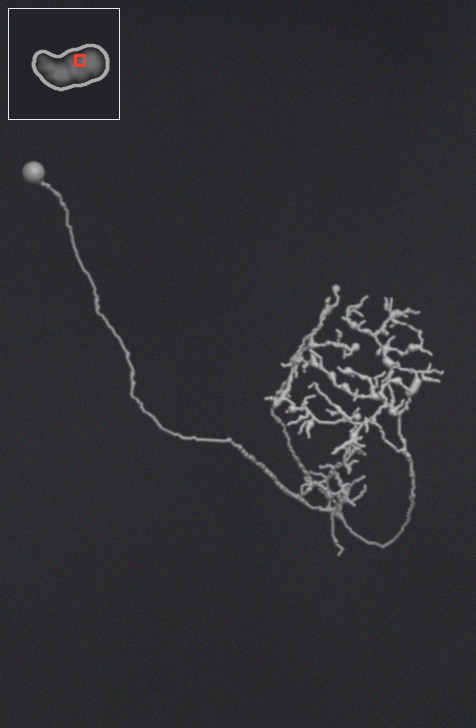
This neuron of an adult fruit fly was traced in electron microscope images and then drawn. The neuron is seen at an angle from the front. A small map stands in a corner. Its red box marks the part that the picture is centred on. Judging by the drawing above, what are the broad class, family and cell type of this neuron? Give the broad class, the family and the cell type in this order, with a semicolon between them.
central-brain intrinsic neuron; class CX; vDeltaF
